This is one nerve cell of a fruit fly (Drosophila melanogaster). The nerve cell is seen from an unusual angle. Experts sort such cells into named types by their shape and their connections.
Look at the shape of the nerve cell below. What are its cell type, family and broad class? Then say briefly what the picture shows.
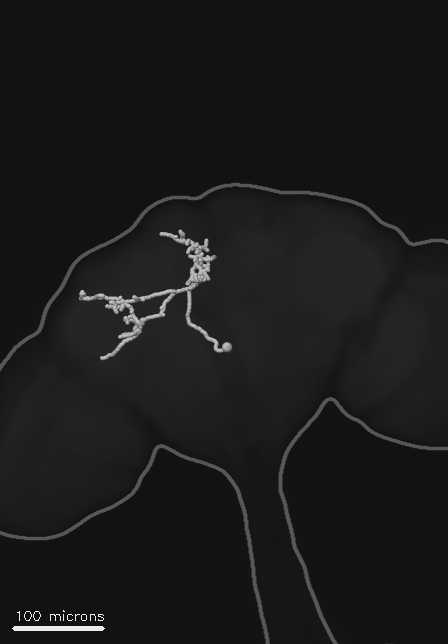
The cell type is SMP410. The family is hemilineage DM4_dorsal. Its broad class is central-brain intrinsic neuron. It is in the brain and does not reach the nerve cord. The cell body can be seen in the middle of the picture. From left to right in the picture it spans about 170 microns.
